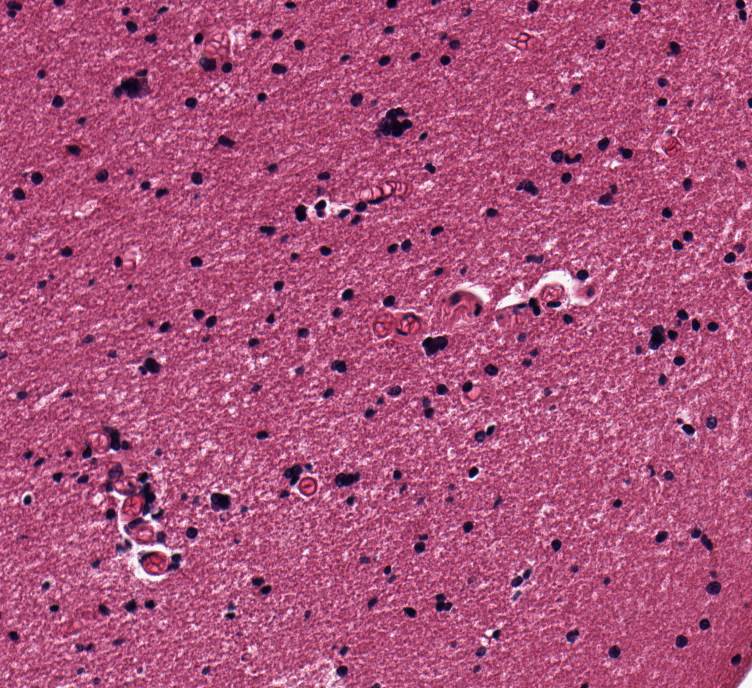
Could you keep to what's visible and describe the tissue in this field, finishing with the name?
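You'll see a uniform, finely granular pink matrix, no glands or epithelium. Cells show mainly as small, round, dark nuclei, little or no cytoplasm visible, lying singly and fairly evenly spread. Near upper centre, a short capillary holds red cells in single file. It's cerebral cortex.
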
